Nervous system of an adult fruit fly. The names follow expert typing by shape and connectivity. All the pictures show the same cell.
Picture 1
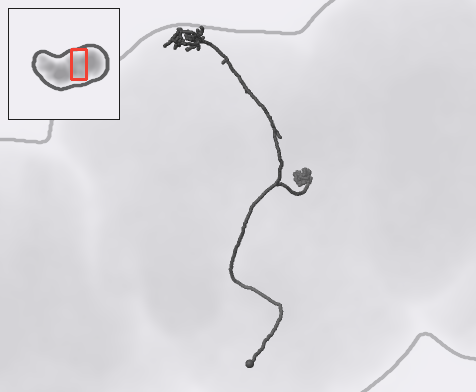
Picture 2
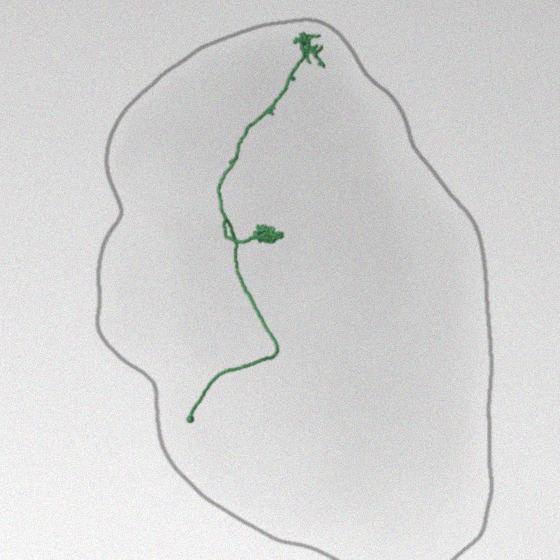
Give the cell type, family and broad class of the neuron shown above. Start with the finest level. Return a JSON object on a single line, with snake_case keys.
{"cell_type": "SA1_a", "family": "hemilineage LALv1_dorsal", "broad_class": "central-brain intrinsic neuron"}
